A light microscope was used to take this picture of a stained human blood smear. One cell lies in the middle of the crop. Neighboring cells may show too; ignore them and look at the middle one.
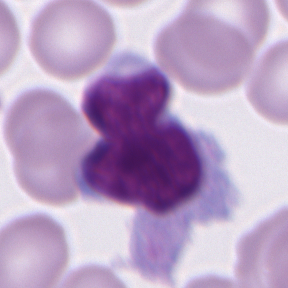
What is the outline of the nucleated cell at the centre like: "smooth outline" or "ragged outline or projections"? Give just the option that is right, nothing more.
Ragged outline or projections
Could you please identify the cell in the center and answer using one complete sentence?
The cell centered in this field of view is a typical lymphocyte.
